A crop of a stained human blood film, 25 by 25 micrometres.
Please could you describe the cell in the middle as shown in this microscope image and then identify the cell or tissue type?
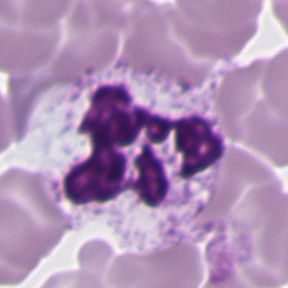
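Looking at the nucleus, I see it divided into several separate lobes, some of them joined by thin strands. Its chromatin is dense and stains dark purple. Around it, the cytoplasm is plentiful and very pale. So this is a segmented neutrophil.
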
